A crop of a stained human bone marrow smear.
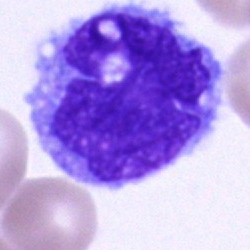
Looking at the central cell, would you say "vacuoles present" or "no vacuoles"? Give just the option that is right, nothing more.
Vacuoles present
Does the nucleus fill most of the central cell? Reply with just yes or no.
Yes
